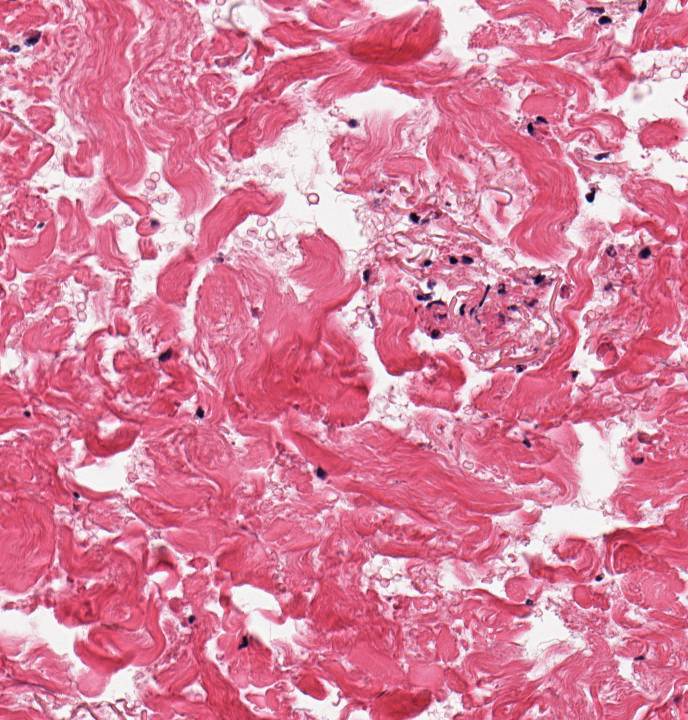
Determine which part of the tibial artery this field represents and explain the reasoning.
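What you're looking at is the tunica adventitia. Notice the thick, wavy, deep pink collagen bundles filling the whole field and running in many directions.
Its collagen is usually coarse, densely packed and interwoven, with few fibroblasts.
Just right of centre in the upper half, a small cluster of dark nuclei lies in a looser, paler area. Small pale round ring-shaped profiles are scattered between the bundles, and irregular white clefts separate the bundles throughout.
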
